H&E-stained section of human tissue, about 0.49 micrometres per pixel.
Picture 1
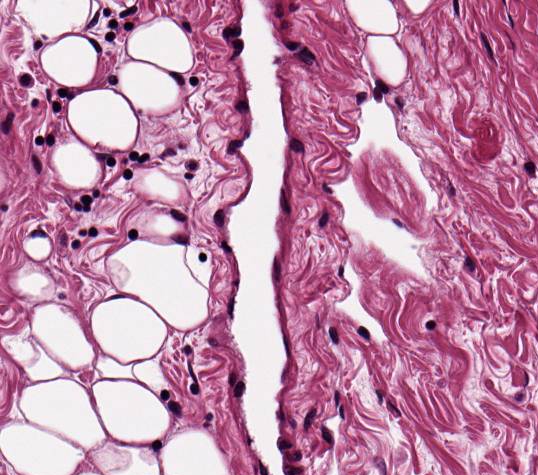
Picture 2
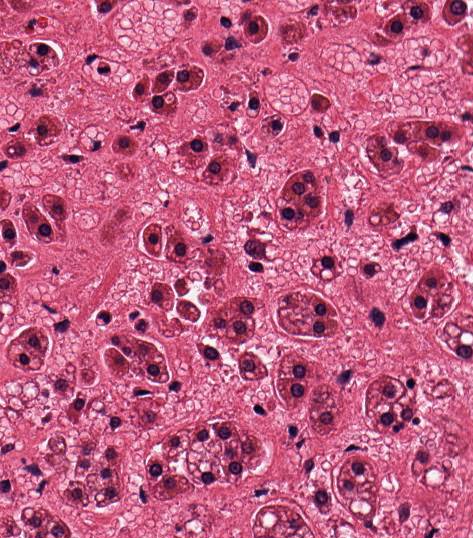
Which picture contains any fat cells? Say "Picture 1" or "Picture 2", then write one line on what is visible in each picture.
Picture 1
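What picture 1 shows: The left part of the field is filled with adipocytes, seen as large empty rounded spaces with thin pink borders.
What picture 2 shows: No gland lumens or fat cells are seen in the field.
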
